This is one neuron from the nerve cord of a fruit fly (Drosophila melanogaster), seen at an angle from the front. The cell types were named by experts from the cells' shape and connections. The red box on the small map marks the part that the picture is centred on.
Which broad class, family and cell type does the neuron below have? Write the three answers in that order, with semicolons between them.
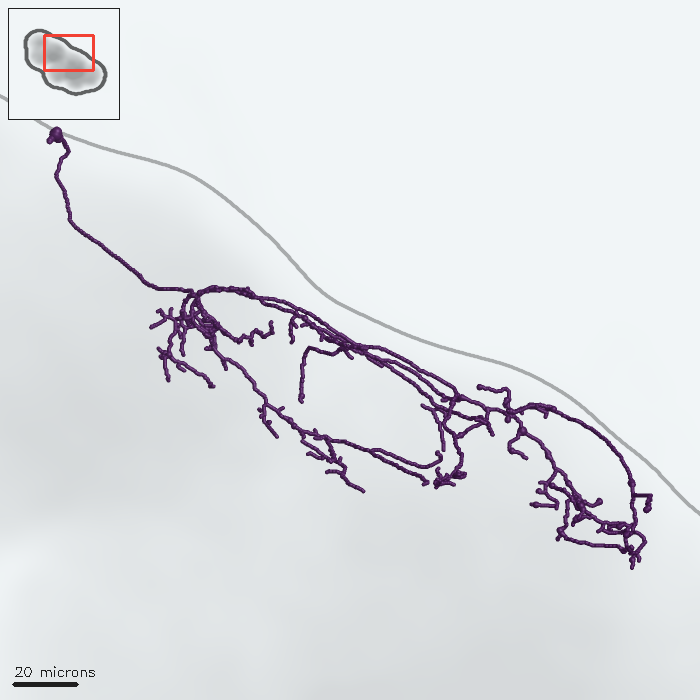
nerve-cord intrinsic neuron; hemilineage 03B; IN03B083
